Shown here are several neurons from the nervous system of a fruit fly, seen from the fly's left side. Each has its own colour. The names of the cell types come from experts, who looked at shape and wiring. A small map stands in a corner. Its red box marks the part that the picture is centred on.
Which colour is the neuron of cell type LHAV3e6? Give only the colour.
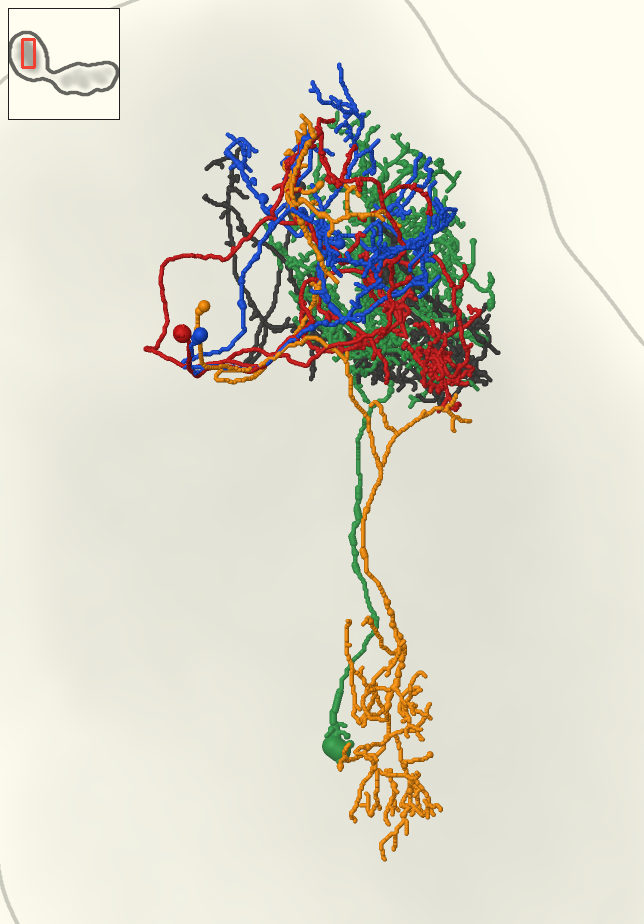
red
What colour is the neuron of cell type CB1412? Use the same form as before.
black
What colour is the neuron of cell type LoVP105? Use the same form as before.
orange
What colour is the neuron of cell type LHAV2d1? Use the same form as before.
green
